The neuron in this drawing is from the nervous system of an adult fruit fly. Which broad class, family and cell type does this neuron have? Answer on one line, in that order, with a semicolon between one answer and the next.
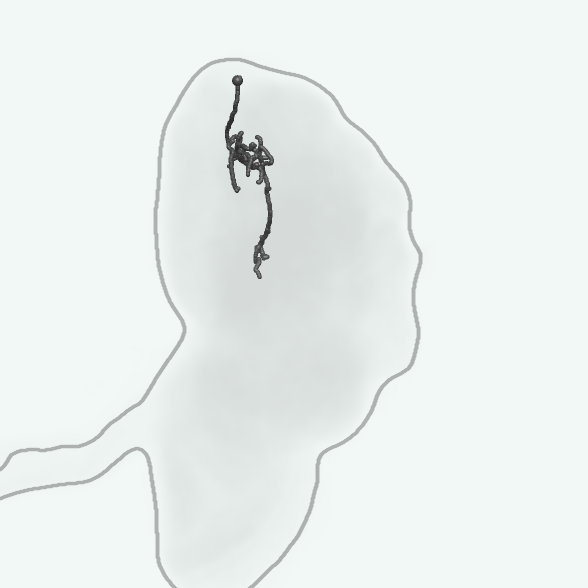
central-brain intrinsic neuron; hemilineage LHp2; CB4019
